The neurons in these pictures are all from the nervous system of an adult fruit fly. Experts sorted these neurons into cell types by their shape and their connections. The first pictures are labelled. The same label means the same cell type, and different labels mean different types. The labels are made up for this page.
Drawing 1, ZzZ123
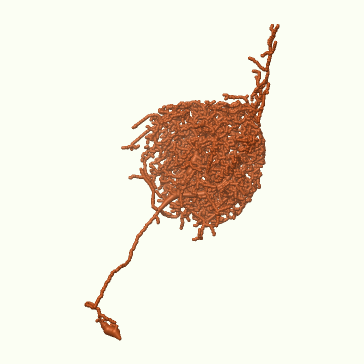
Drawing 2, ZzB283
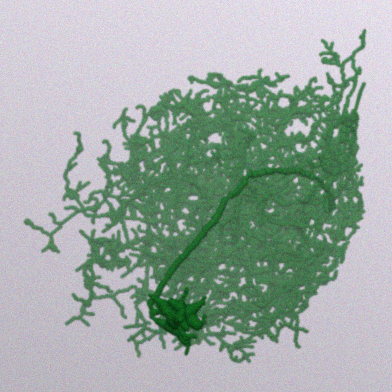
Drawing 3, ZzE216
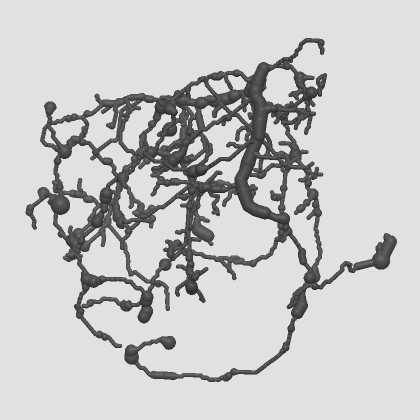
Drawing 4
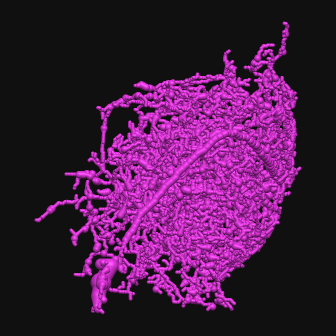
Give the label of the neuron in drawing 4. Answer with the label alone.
ZzB283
